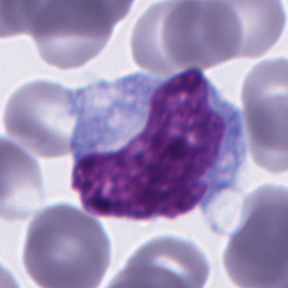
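Monocyte, the cell in the middle of a stained smear of human peripheral blood. The cell outline is irregular, not round. The nucleus is irregular and indented in shape and lies toward the lower right of the cell. The cytoplasm is pale greyish blue.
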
